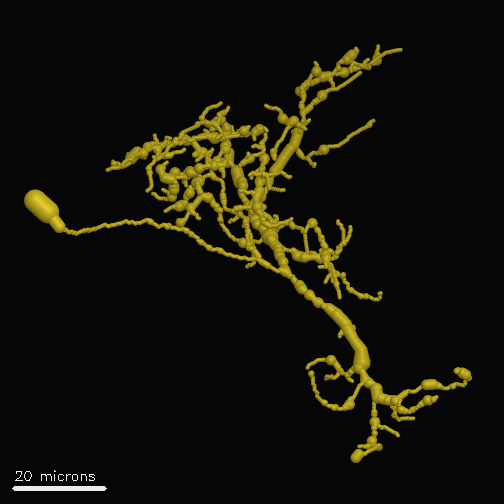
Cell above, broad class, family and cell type: nerve-cord intrinsic neuron; hemilineage 09A; IN09A022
